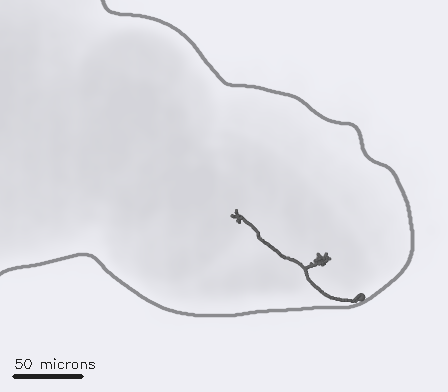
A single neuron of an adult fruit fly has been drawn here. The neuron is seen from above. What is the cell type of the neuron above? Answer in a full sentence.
The cell type is T3.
